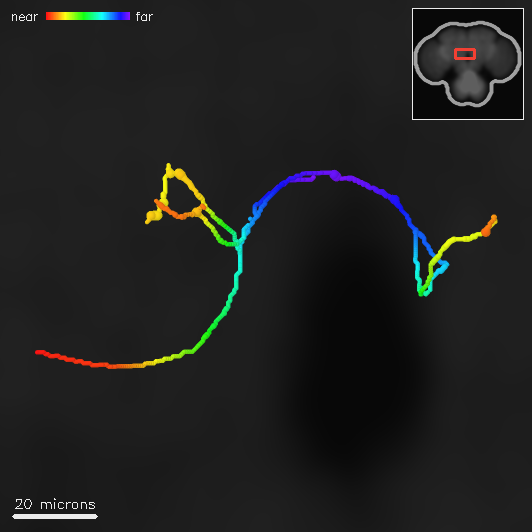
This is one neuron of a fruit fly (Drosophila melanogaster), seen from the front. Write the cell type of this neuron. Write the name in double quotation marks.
"ORN_VM5d"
